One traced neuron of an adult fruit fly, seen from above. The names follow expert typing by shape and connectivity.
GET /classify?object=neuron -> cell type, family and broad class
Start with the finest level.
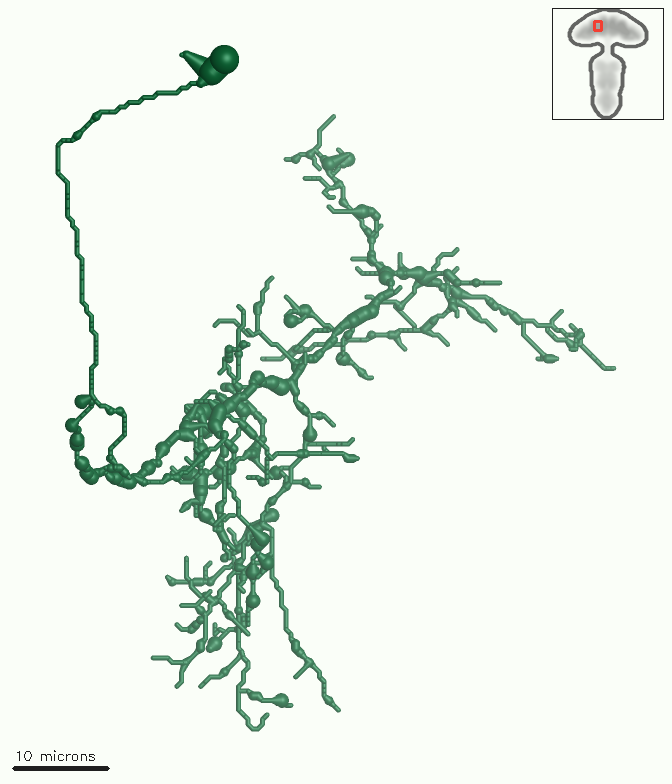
PVLP005; hemilineage VLPd&p1_dorsal; central-brain intrinsic neuron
